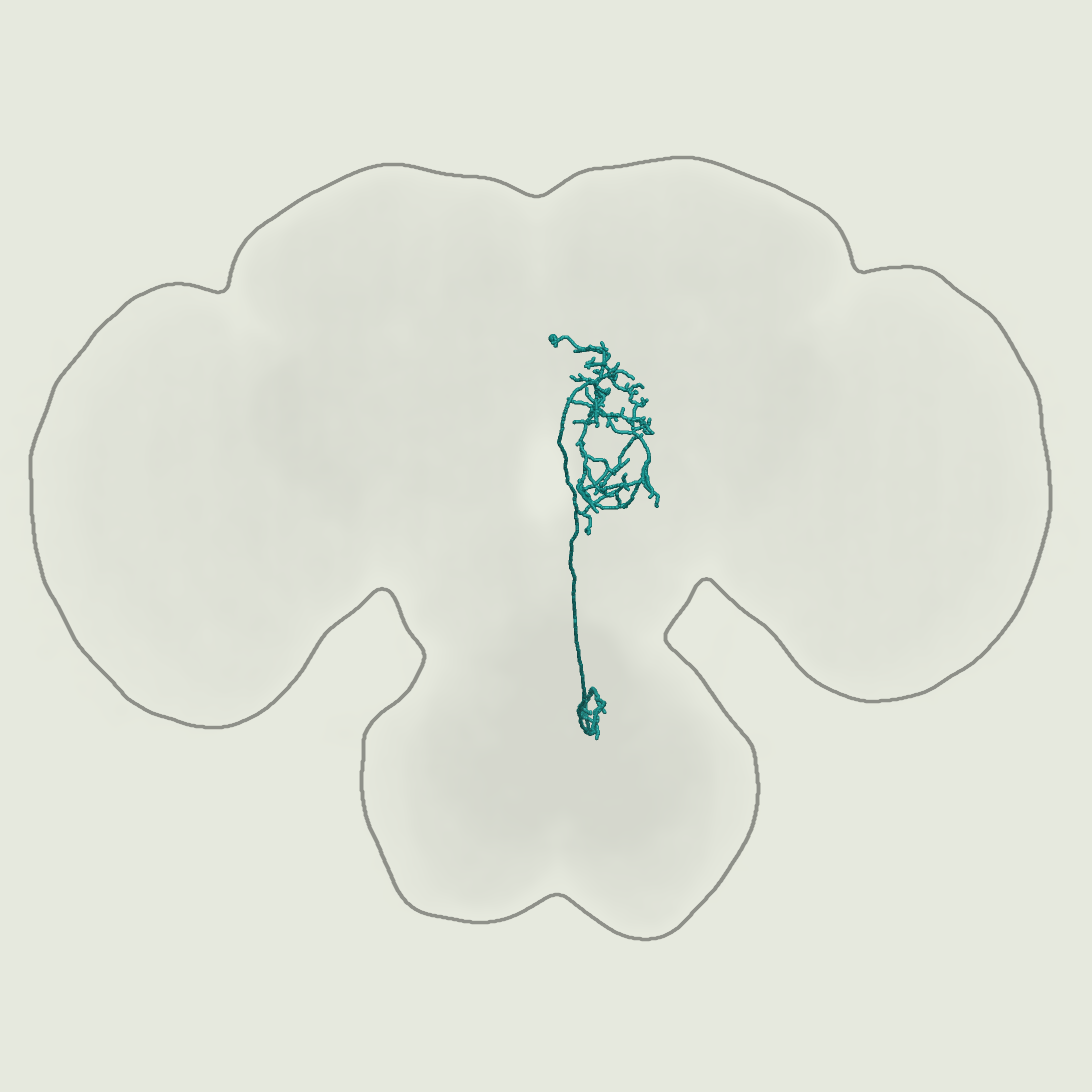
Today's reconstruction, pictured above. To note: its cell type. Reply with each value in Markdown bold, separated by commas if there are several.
**DNpe012_b**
